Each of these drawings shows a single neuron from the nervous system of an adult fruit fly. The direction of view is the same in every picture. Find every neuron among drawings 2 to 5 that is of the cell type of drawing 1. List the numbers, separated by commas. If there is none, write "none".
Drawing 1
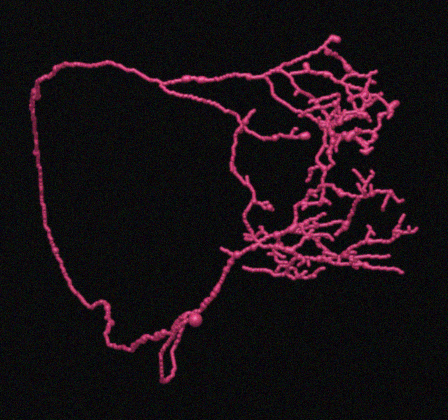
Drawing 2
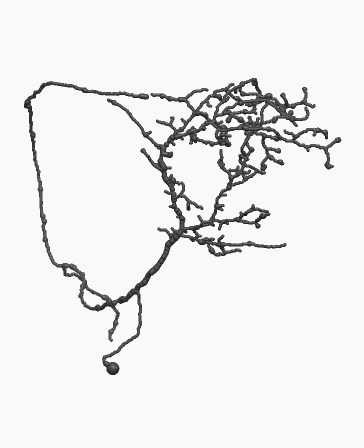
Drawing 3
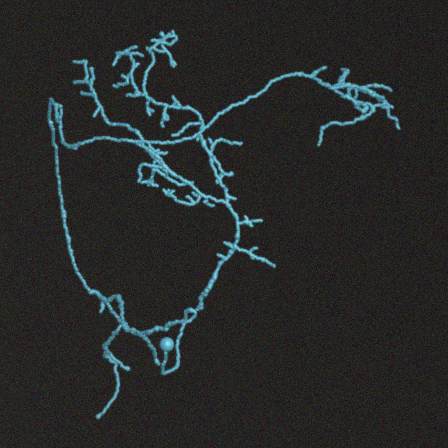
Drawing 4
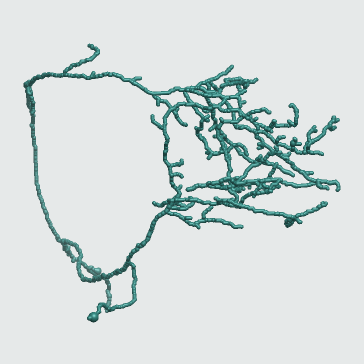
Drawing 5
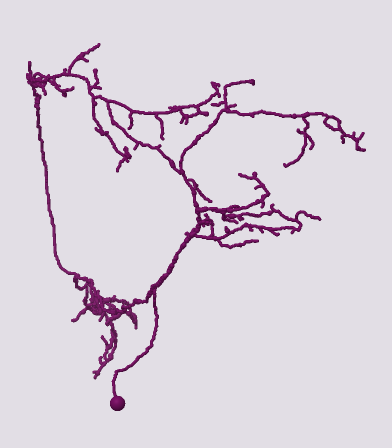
2, 3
